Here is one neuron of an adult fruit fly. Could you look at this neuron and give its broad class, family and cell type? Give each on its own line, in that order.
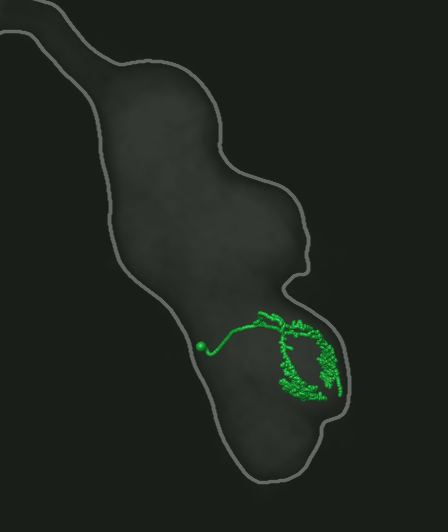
nerve-cord intrinsic neuron
hemilineage 23B
IN23B033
